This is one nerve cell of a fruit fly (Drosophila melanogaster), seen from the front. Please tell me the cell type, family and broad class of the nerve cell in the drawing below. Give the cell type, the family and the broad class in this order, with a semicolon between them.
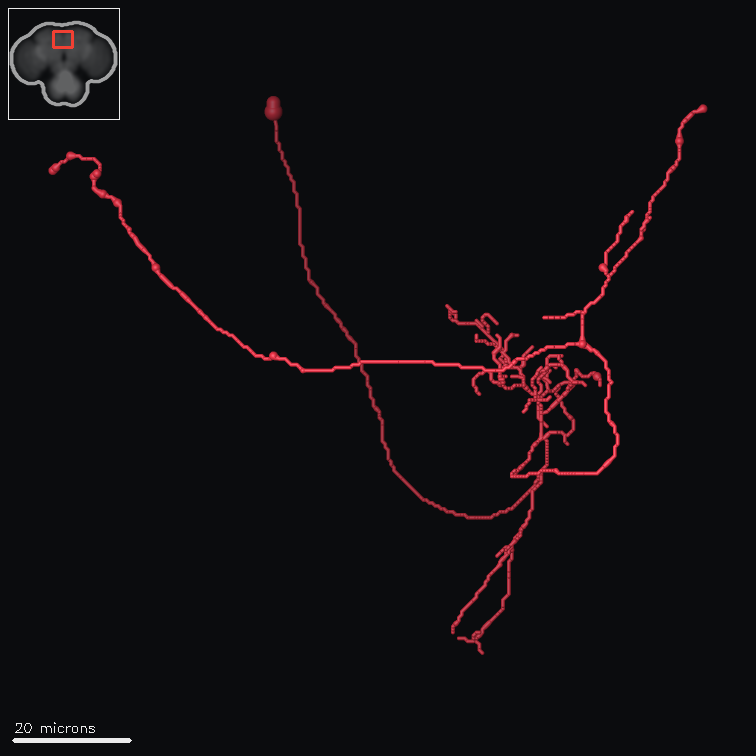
FS3_a; class CX; central-brain intrinsic neuron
